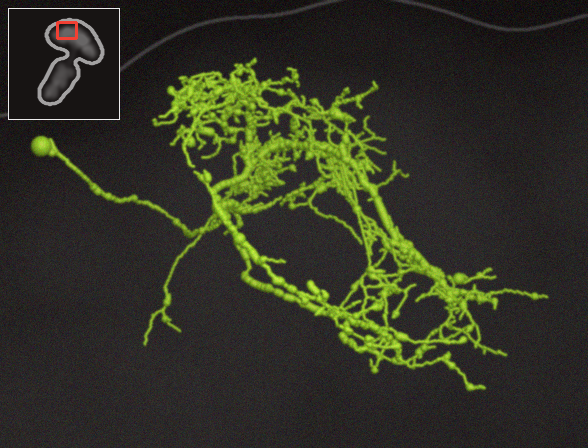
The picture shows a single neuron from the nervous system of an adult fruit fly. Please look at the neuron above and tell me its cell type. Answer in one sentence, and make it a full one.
This neuron is assigned to the cell type SLP059.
